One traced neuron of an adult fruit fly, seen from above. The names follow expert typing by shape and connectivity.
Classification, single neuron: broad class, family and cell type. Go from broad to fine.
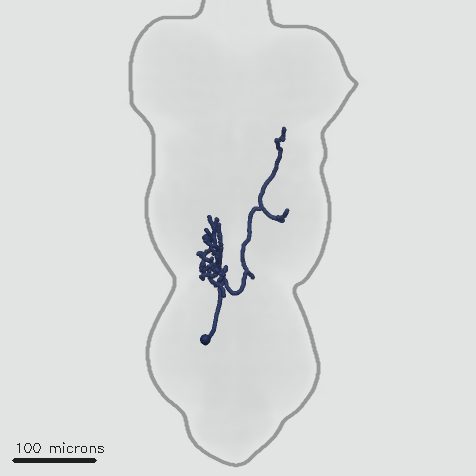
nerve-cord intrinsic neuron; hemilineage 07B; IN07B093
